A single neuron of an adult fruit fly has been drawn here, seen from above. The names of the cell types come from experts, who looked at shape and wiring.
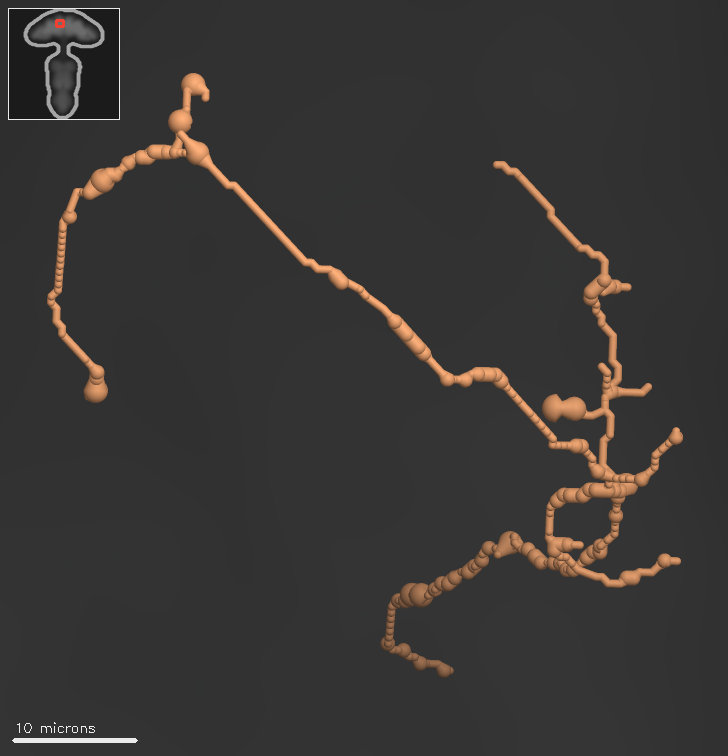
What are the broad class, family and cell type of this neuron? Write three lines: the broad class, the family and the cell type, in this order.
sensory neuron entering the brain
class gustatory
LB1e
